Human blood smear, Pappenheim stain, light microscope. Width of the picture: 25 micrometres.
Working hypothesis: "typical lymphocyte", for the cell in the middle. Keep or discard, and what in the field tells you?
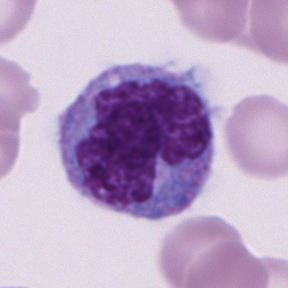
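Size first: at about 14 micrometres across, it sits with monocyte rather than typical lymphocyte.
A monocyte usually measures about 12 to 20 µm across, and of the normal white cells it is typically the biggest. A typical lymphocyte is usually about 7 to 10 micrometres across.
Granules: the cytoplasm holds only fine, dust-like purplish ones, with no coarse large granules, which suits monocyte.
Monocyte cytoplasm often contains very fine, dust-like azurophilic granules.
The cytoplasm is pale grey-blue, and the nucleus fills about 60% of the cell's area. The outline is roughly round and smooth for most of its edge, with a small frayed, ruffled projection at the upper right. Red cells lie around it, but none touches or overlaps it. So typical lymphocyte doesn't fit; this is a monocyte.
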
